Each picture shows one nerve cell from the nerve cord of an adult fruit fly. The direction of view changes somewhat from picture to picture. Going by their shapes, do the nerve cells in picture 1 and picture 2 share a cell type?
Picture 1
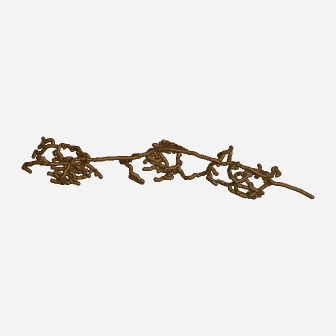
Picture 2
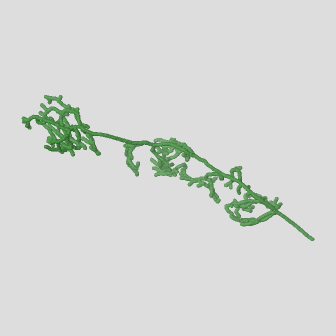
yes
